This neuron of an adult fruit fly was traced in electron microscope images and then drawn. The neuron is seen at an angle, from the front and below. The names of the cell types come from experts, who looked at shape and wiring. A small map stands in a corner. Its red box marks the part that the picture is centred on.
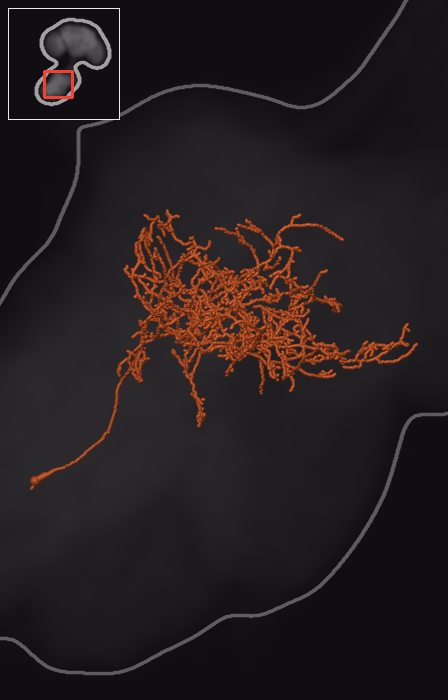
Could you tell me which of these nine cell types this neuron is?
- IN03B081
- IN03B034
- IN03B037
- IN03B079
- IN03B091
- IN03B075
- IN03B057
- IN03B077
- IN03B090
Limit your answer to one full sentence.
It is IN03B034 that is the cell type of the neuron.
